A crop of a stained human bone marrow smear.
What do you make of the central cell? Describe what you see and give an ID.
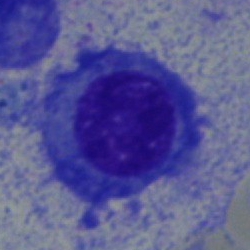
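Chromatin dark purple throughout the nucleus. Cytoplasm without distinct granules. Outline irregular, edged with small blunt bulges. Small blue knob protruding from the lower edge. Cell: plasma cell.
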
